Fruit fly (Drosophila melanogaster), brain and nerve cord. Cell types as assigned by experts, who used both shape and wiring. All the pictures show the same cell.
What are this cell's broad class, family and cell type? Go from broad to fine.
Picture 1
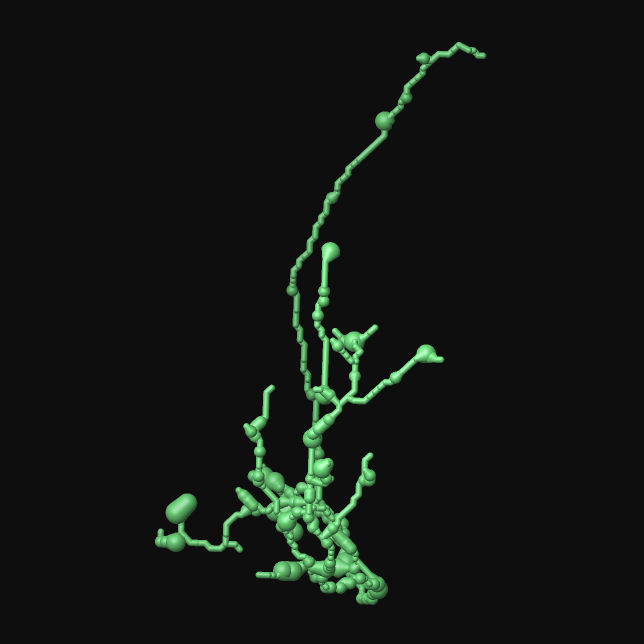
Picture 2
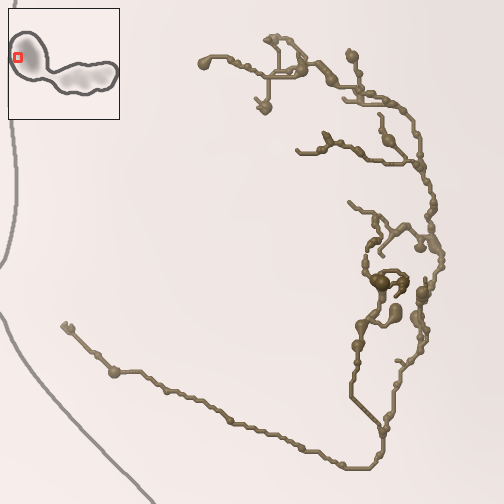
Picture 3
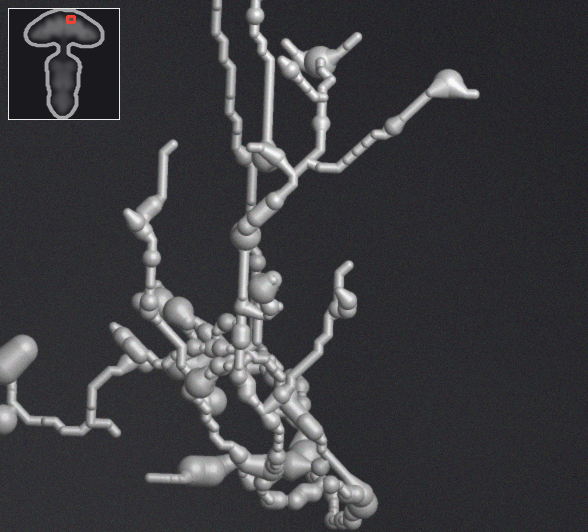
sensory neuron entering the brain; class hygrosensory; HRN_VP1d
